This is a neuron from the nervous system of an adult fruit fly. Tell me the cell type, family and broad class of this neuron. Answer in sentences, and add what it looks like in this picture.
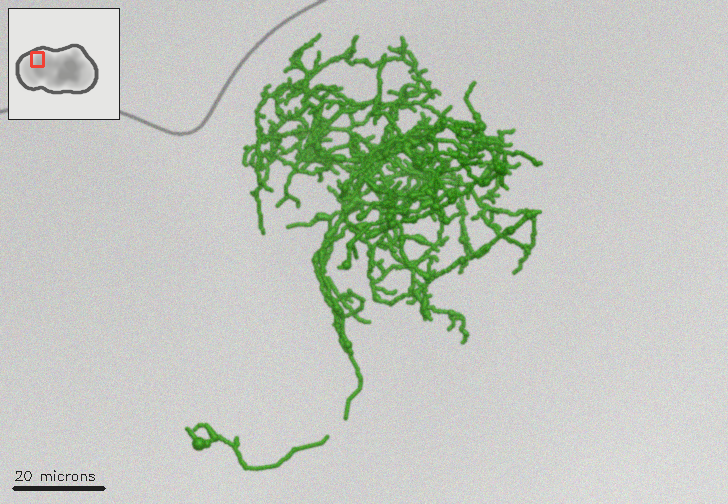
Its cell type is LHAV5d1. The family is LHAV. This is a central-brain intrinsic neuron. Its cell body lies at the lower left of the picture. From top to bottom in the picture it spans about 95 microns. More than a hundred branch ends can be seen.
